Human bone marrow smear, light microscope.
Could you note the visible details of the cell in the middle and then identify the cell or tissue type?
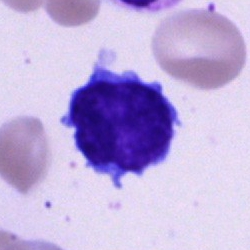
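Around the edge, the outline is irregular with many small fine projections, and a pale, faintly stained bleb sticks out at the top. The chromatin is dense, dark purple and coarsely clumped; the cytoplasm shows no granules. This is a lymphocyte.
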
